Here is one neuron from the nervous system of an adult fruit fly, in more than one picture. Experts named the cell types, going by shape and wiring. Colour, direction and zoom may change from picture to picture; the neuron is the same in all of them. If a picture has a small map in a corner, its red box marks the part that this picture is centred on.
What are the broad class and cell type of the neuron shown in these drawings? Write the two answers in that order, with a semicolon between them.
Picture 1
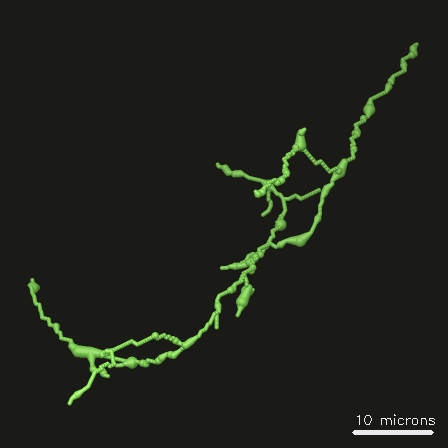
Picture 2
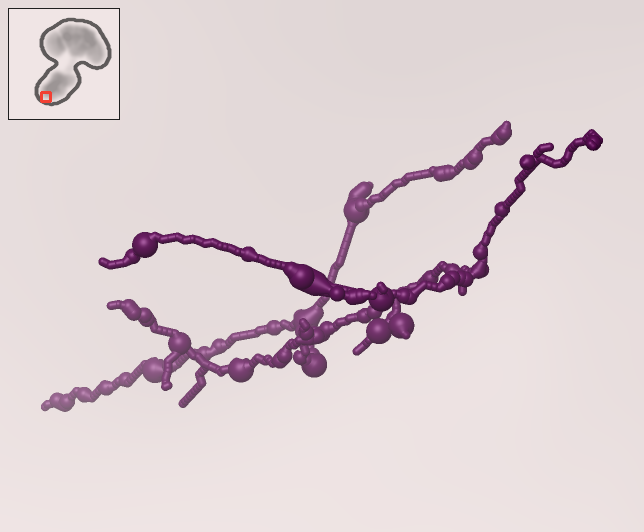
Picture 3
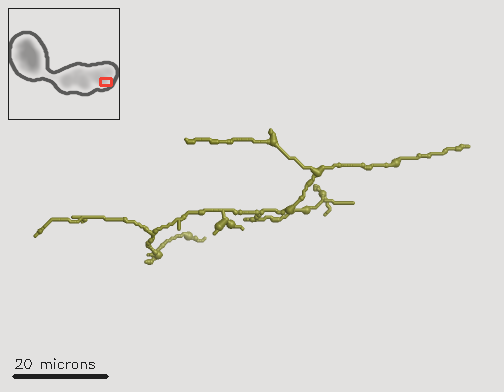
sensory neuron entering the nerve cord; SNxx33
